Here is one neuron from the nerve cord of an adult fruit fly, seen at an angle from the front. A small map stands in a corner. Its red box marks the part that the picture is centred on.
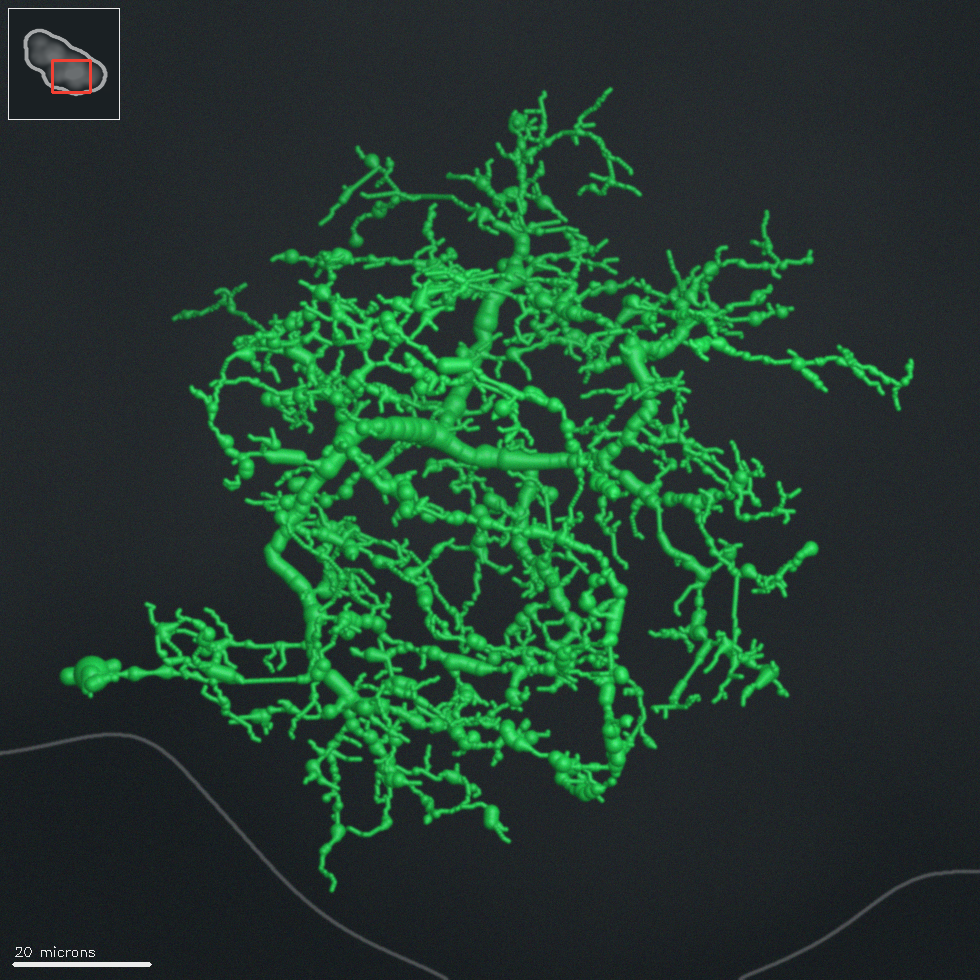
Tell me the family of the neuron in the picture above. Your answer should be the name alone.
hemilineage 20A.22A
